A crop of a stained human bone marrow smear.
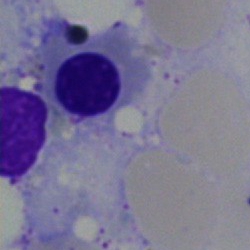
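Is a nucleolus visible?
None that I can see.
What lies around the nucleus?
Pale lilac-blue cytoplasm.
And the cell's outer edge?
Indistinct, merging into the surrounding pale material.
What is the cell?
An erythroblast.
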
